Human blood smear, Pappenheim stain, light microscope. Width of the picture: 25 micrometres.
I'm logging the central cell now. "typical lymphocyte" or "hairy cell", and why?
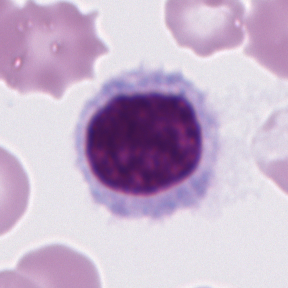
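The cell is a hairy cell rather than a typical lymphocyte.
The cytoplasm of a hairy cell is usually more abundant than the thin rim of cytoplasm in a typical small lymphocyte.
Here the nucleus takes up about 60% of the cell's area, with a pale greyish-blue rim of cytoplasm around it, which agrees with the hairy cell. The cell is about 13 micrometres across and the nucleus about 10 micrometres, round in outline and a single mass with no indentation or lobes. No nucleoli are visible. Many short, fine, hair-like projections make the border ragged all around.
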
